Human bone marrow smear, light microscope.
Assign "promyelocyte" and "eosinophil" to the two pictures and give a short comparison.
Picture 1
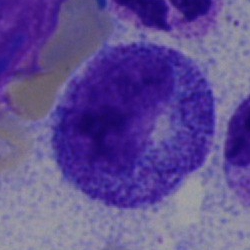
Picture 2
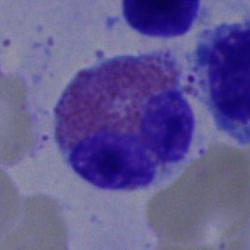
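Picture 1: promyelocyte. Picture 2: eosinophil. Both outlines round; the eosinophil border is smooth.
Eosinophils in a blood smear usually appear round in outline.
Promyelocyte: large nucleus occupying most of the cell, with a paler, less granular area at its right edge. No surface projections or blebs, no cytoplasmic vacuoles. Eosinophil: nucleus stains dense, deep blue-purple, with no visible nucleoli.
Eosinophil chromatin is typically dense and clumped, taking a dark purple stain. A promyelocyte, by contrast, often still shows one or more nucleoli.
Small purple dots lie scattered outside the eosinophil, toward the upper left.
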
